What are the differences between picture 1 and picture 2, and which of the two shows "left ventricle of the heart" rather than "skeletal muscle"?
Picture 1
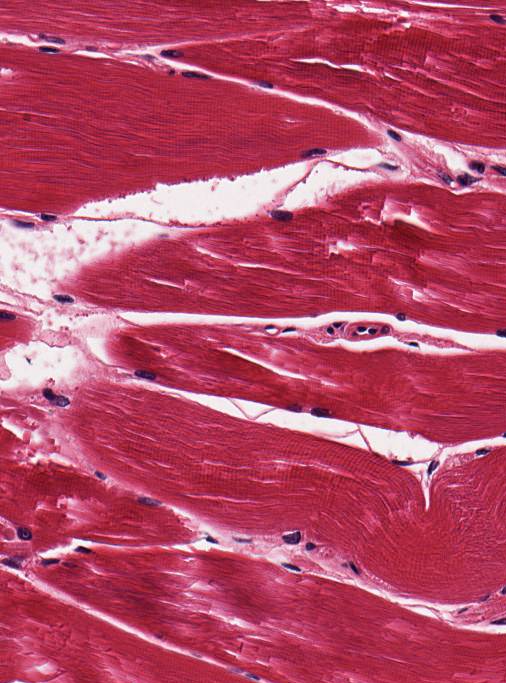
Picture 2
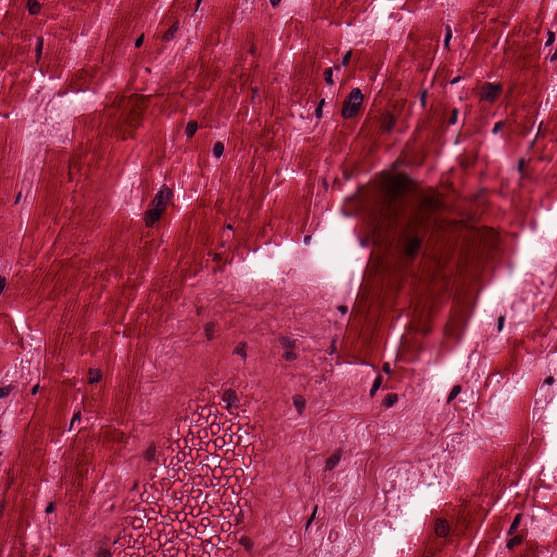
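Skeletal muscle is shown in picture 1, and the left ventricle of the heart in picture 2. In picture 1, fine transverse cross-striations are visible within the fibres, and the flattened, dark muscle nuclei lie at the fibre edges. Between the fibres there is only scant endomysial connective tissue with sparse spindle nuclei. In picture 2, striated muscle fibres fill the upper and left parts of the field and run obliquely, each with a single oval nucleus placed centrally. These fibres branch and join neighbouring fibres.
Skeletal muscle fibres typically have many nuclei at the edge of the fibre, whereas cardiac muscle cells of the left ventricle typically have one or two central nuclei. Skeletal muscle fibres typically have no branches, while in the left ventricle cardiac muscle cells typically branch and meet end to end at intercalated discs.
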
